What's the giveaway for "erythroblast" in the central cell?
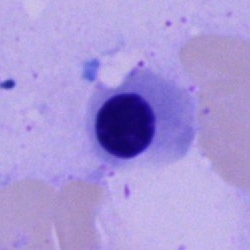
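The chromatin catches my eye first: dense and very dark, almost uniform throughout the nucleus.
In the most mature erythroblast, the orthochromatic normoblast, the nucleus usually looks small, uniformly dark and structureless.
That even darkness sits well with an erythroblast.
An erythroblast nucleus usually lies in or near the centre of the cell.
This one sits off-centre, toward the left, so that does not match. The cytoplasm is a pale greyish blue, and the outline is irregular rather than smoothly round.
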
